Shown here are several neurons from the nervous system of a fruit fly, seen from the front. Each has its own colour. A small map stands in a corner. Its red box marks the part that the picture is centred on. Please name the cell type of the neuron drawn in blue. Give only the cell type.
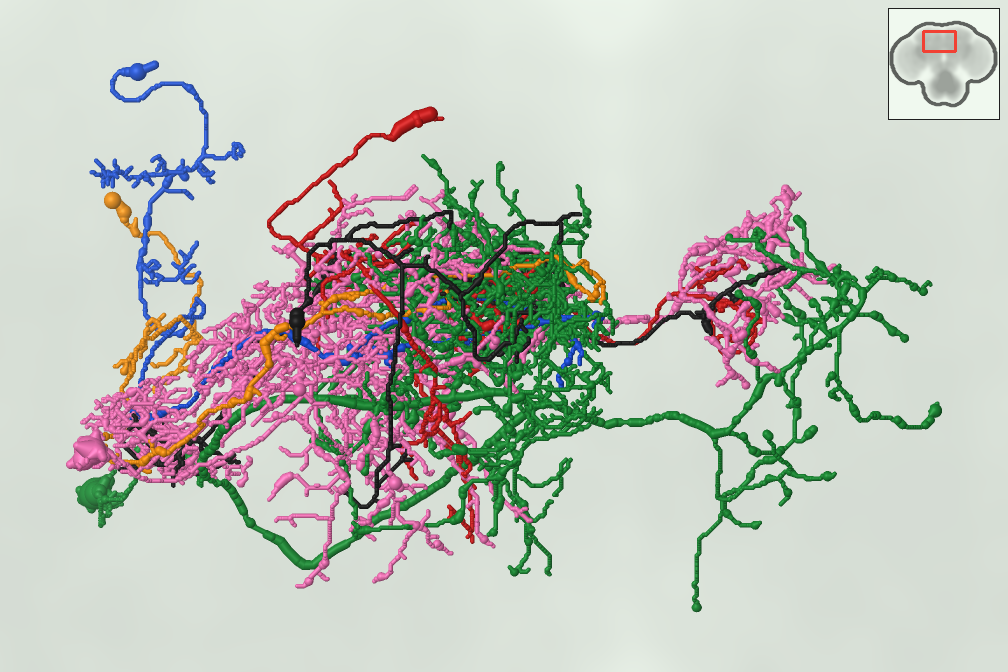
KCg-m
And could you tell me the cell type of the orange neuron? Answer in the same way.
KCg-d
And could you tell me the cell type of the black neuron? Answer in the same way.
PAM07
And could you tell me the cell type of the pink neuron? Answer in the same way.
MBON30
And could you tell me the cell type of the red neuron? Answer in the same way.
PAM08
